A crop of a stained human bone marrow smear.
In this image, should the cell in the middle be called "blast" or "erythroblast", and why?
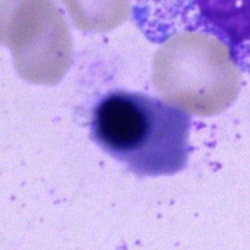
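This is an erythroblast, not a blast.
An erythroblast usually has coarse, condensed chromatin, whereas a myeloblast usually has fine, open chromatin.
Here the chromatin is dense and stains very dark, almost uniformly. The nucleus sits off-centre toward the upper left, with most of the cytoplasm, which is blue-violet, to its right and below it.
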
